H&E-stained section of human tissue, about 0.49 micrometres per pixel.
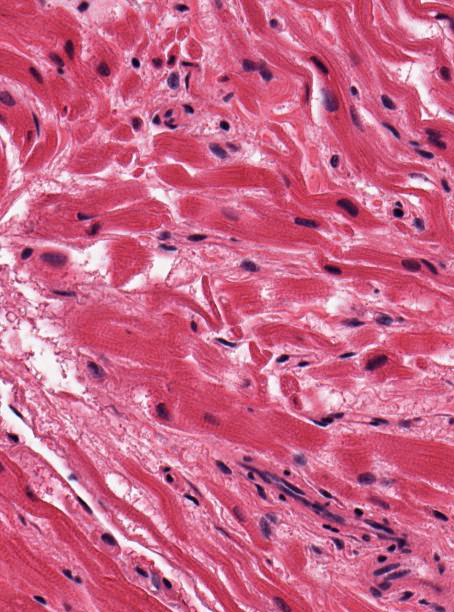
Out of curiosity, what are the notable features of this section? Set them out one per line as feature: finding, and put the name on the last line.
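Fibres: branching and joining one another, not separate parallel cells
Cytoplasm: deeply eosinophilic, bright pink
Nuclei: small, dark, elongated, spindle-shaped, clustered between fibres at lower right
Fat cells: none anywhere in the field
Name: atrial appendage of the heart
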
